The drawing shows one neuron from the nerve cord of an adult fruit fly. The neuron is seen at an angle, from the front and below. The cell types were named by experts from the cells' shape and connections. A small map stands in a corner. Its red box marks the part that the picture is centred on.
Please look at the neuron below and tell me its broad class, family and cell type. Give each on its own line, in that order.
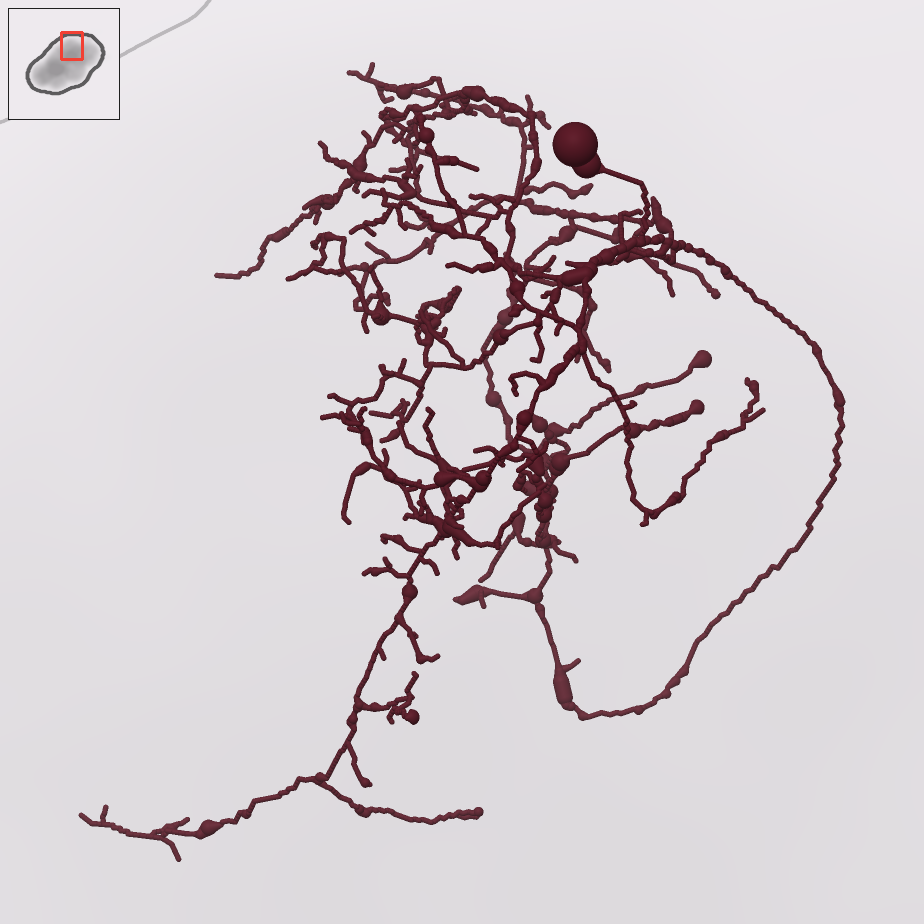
nerve-cord intrinsic neuron
hemilineage 09A
IN09A071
